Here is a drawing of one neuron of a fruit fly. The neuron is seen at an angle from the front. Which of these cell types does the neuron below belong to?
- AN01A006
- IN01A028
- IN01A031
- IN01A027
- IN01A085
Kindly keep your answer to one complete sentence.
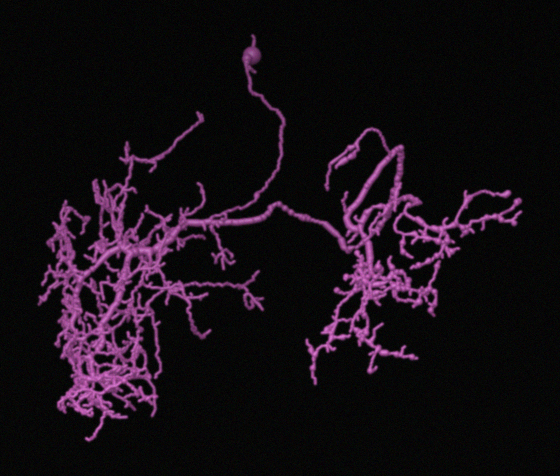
Typed by cell type, the neuron is IN01A028.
